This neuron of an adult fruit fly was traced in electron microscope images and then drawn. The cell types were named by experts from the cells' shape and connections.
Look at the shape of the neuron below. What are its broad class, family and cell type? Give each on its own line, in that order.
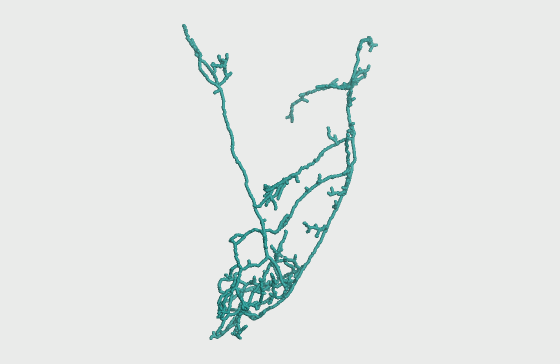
nerve-cord intrinsic neuron
hemilineage 13A
IN13A022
